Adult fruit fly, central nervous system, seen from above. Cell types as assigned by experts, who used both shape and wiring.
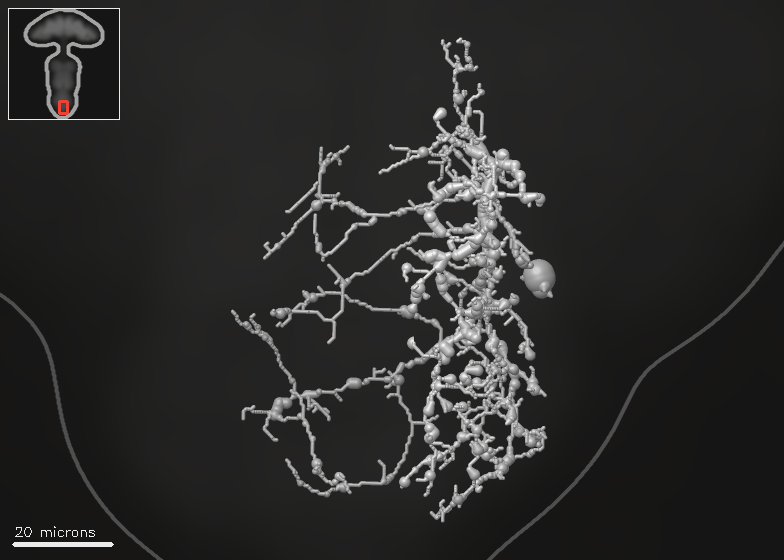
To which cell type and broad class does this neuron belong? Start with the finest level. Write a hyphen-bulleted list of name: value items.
- cell type: INXXX297
- broad class: nerve-cord intrinsic neuron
